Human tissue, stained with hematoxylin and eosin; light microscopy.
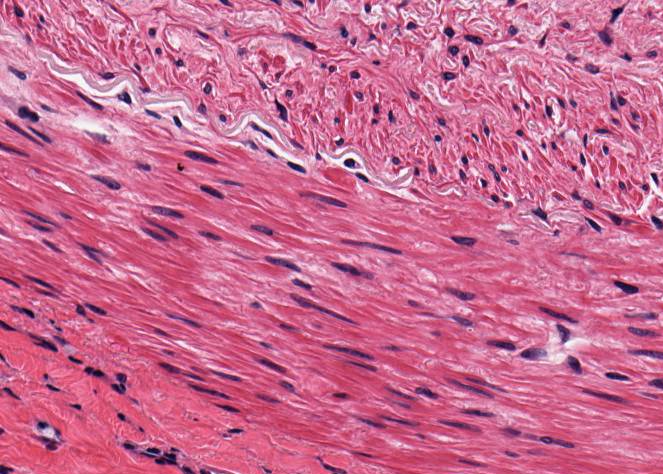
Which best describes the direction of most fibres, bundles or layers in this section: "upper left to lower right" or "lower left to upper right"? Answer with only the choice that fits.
Upper left to lower right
